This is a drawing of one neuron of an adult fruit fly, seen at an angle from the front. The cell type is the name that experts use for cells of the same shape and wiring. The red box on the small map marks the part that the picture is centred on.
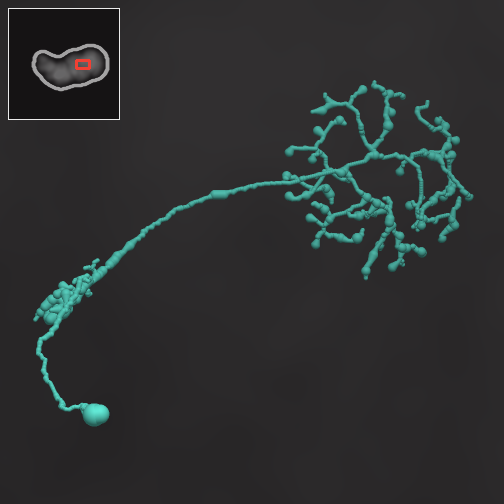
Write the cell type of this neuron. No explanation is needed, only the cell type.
ER3a_a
